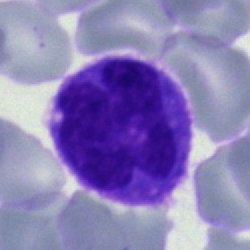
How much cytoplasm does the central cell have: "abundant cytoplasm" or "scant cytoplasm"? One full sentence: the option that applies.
This cell has scant cytoplasm, no more than a thin rim.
